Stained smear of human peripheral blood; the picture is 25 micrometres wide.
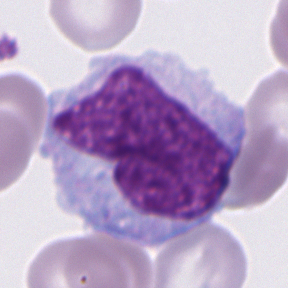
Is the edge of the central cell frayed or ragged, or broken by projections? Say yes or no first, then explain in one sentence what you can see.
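Yes. The cell's outline is irregular, with a slightly ruffled, scalloped edge.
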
